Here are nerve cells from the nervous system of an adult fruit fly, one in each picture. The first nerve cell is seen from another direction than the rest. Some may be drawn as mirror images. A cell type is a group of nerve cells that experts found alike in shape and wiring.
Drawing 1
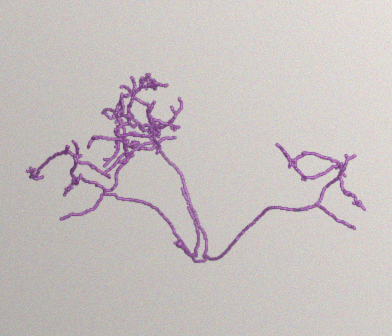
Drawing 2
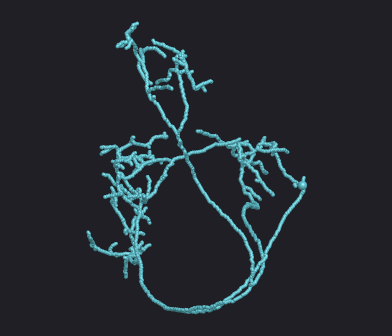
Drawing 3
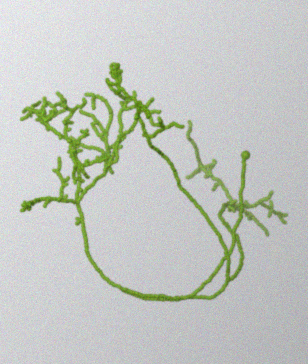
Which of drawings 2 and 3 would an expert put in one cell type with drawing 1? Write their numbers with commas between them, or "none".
3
